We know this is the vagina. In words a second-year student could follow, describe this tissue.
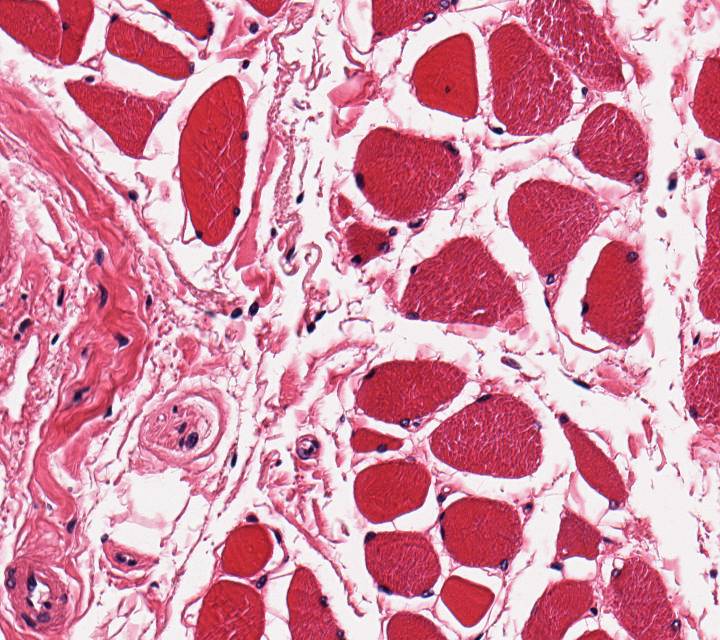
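In cross section, most of the muscle fibres show rounded to polygonal profiles. Their nuclei are peripheral, lying at the edge of each fibre, and their cytoplasm is deeply red and finely stippled. Along the left edge, dense collagen forms wavy bundles containing scattered dark nuclei.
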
